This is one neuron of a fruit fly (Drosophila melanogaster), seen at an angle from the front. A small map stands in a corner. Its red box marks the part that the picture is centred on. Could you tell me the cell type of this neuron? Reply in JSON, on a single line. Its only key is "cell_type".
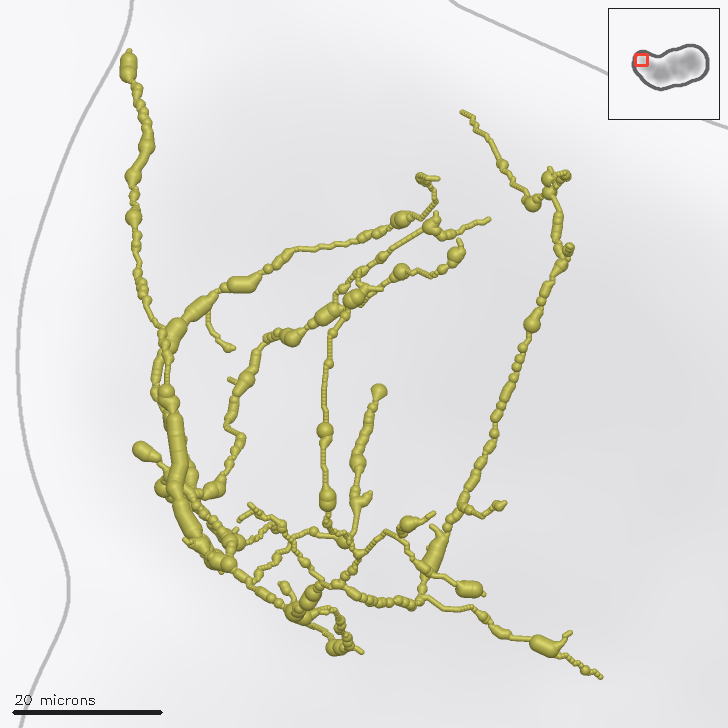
{"cell_type": "SNxx20"}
